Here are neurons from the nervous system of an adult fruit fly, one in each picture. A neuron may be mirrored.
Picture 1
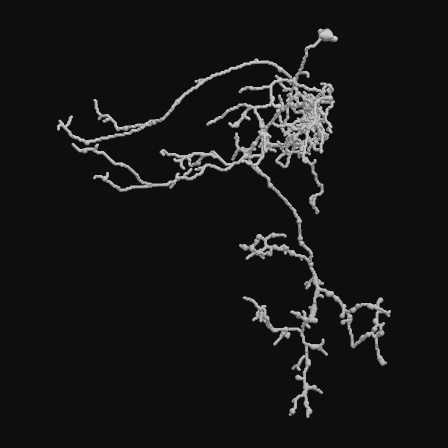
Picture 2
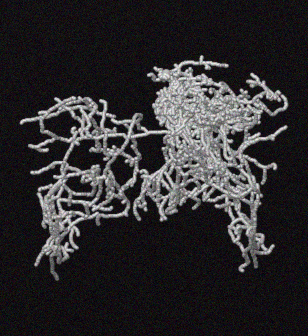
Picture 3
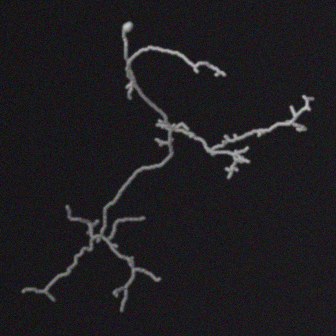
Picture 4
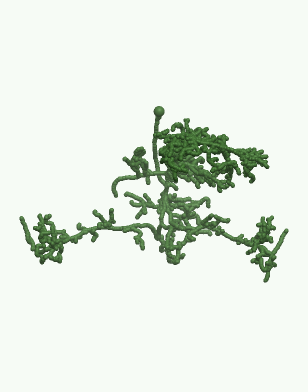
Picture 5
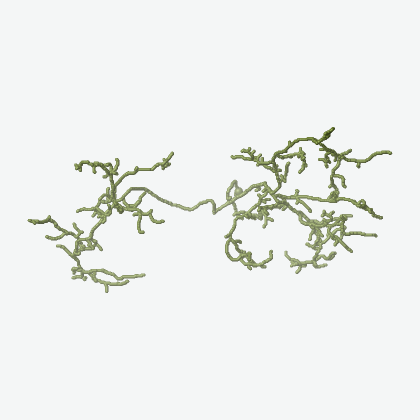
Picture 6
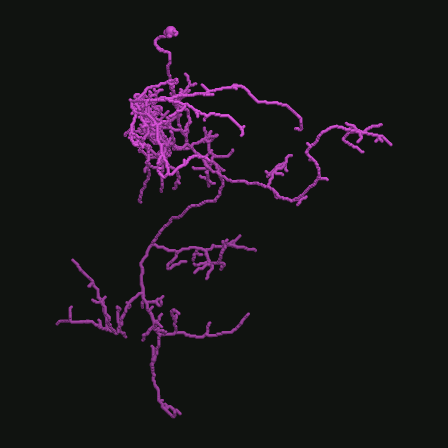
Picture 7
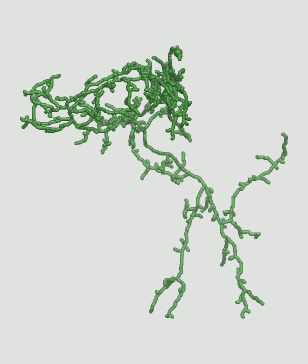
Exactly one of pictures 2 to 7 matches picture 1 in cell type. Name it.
Picture 6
